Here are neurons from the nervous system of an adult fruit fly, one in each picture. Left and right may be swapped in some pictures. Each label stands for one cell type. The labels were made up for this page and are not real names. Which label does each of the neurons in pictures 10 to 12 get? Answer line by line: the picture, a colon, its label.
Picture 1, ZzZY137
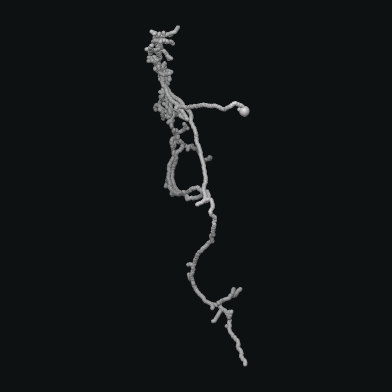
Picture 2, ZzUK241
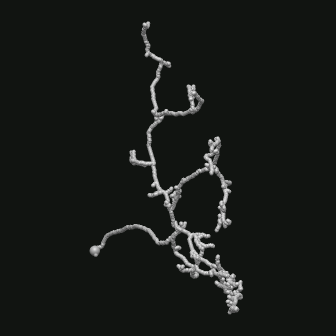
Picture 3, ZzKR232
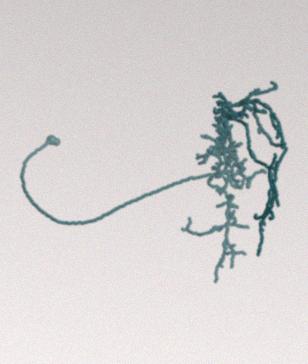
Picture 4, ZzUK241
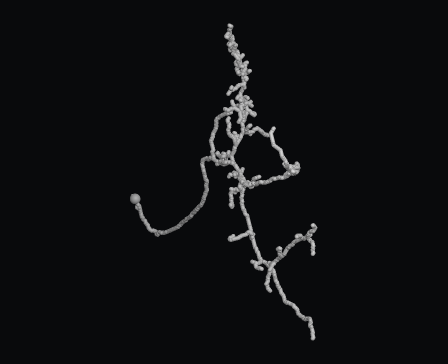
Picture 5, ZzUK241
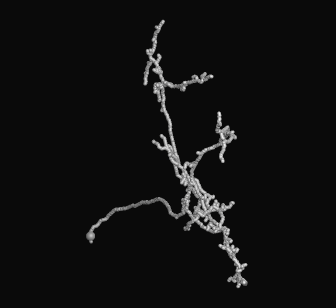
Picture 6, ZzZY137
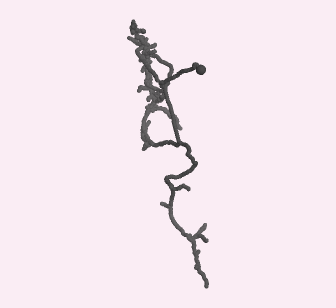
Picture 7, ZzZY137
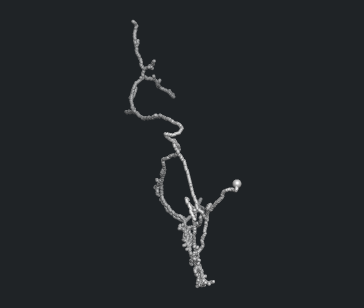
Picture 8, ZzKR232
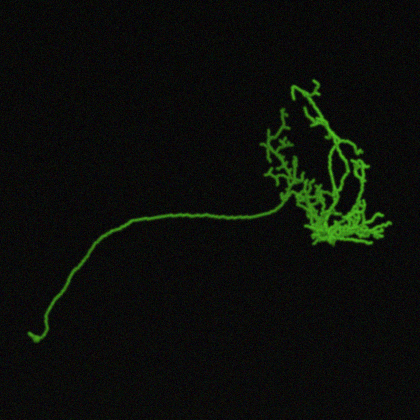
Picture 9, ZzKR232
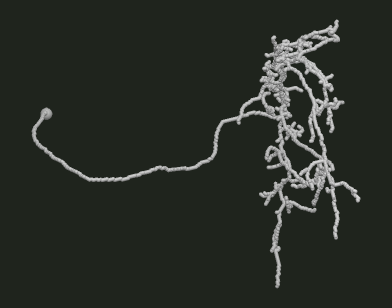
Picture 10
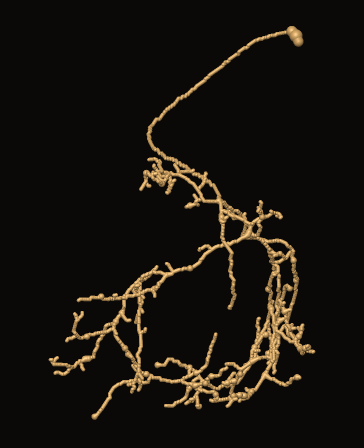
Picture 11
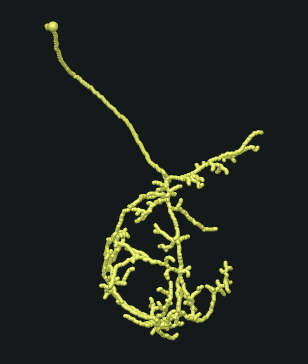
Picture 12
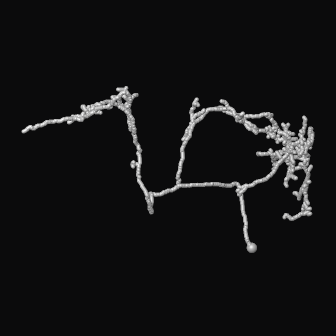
10: ZzKR232
11: ZzKR232
12: ZzZY137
